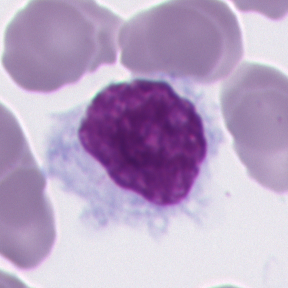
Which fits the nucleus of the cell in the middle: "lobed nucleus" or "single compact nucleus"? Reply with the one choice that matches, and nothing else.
Single compact nucleus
